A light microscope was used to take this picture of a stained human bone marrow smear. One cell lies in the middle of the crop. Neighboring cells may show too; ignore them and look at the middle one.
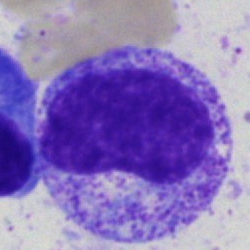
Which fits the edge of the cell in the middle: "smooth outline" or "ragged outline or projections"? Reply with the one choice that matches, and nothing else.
Smooth outline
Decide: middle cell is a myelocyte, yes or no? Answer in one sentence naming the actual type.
Yes, the identification of the central cell as a myelocyte is correct.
